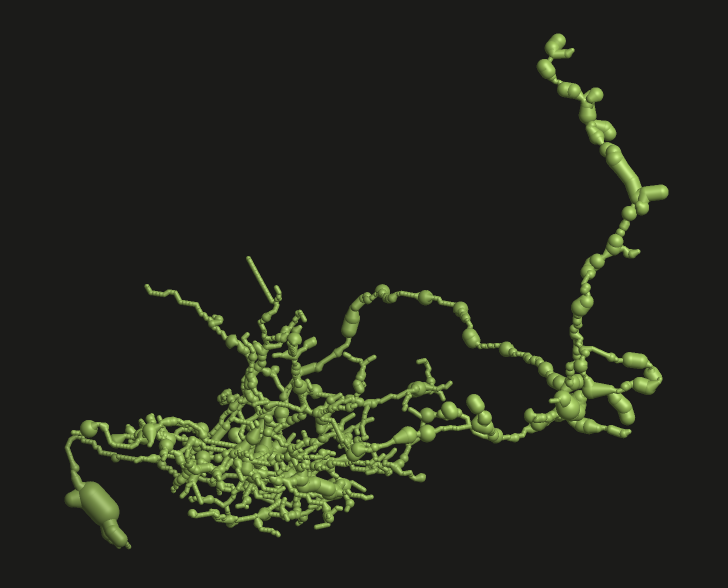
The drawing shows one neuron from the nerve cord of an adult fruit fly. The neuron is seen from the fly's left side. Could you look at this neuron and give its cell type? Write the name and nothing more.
IN14A015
